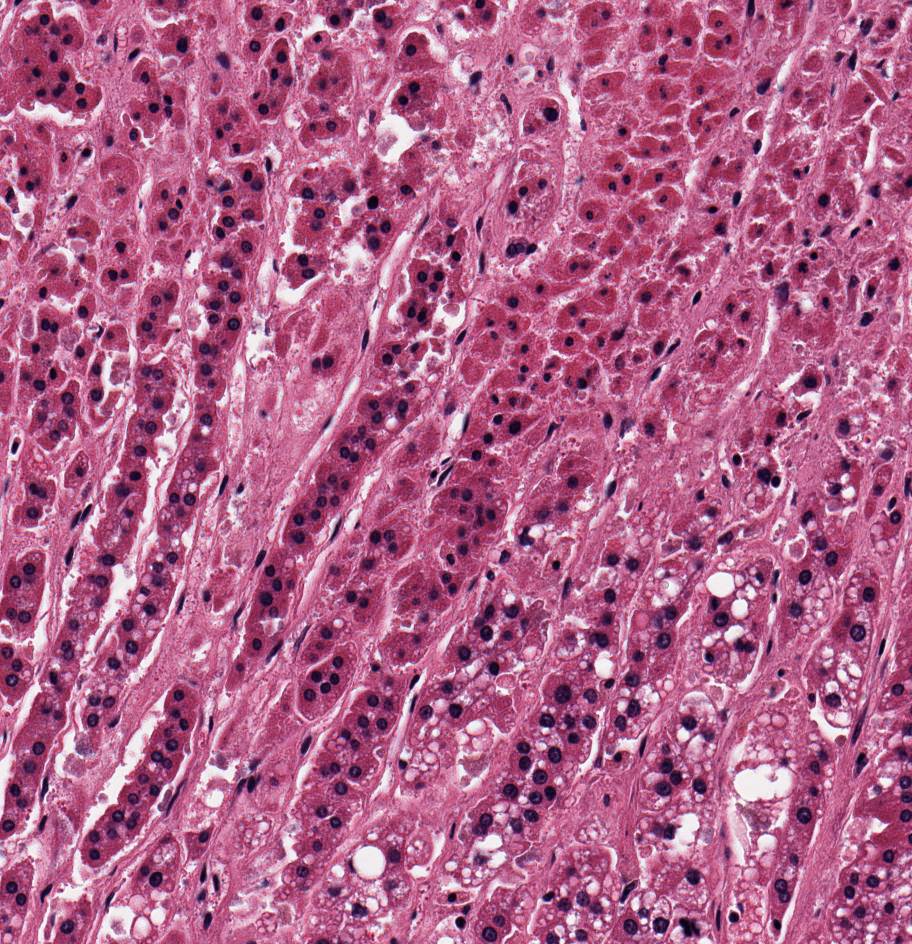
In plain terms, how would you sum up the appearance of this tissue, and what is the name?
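I see large polygonal cells in elongated cords and nests, running diagonally from lower left to upper right across the whole field. Most have abundant, granular, deeply eosinophilic cytoplasm. Clear, round cytoplasmic vacuoles of varying size appear too, most numerous in the cells toward the lower right. Thin pink fibrous strands with slender spindle-shaped nuclei separate the cords. So this is adrenal gland.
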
